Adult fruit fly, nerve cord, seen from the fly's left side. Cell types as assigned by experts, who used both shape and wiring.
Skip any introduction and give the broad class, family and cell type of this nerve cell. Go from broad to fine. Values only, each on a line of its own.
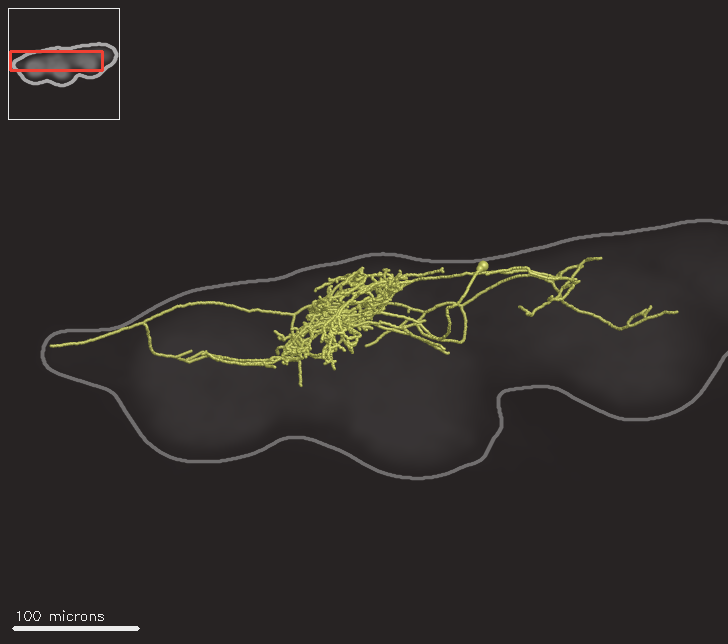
ascending neuron
hemilineage 19B
dMS9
